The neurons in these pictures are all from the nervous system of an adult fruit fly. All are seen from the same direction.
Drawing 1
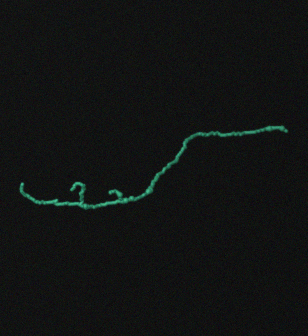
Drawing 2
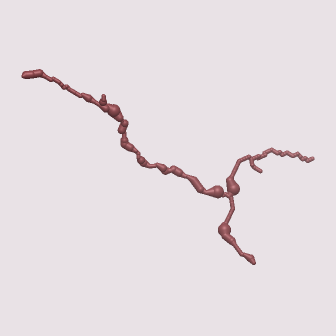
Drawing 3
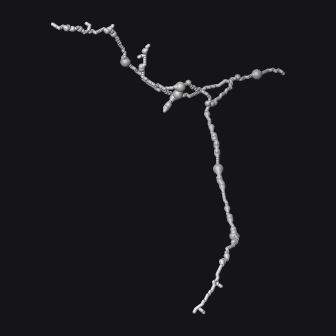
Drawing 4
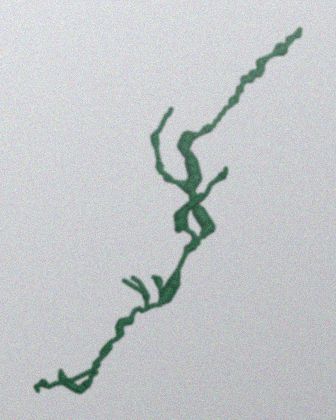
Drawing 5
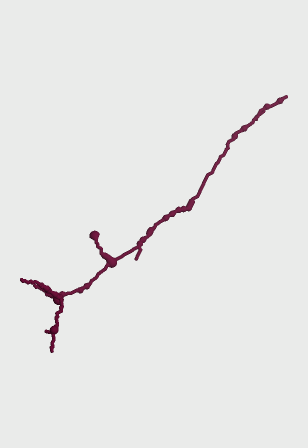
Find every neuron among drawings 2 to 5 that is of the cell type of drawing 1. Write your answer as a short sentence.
Drawing 2, drawing 4 and drawing 5 are of the same cell type.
